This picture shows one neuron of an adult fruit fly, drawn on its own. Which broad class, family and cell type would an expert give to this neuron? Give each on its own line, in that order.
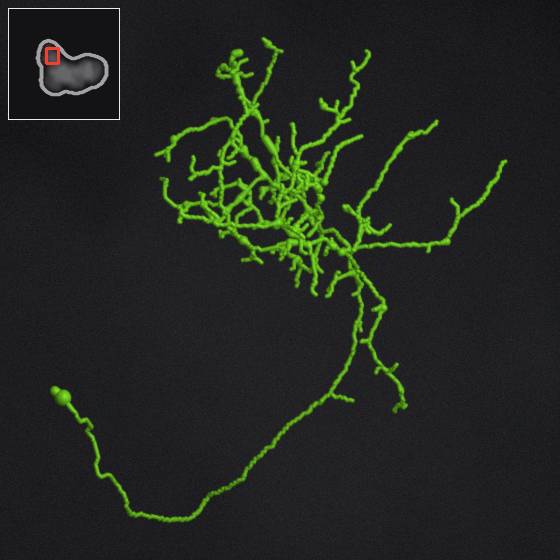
nerve-cord intrinsic neuron
hemilineage 13B
IN13B087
